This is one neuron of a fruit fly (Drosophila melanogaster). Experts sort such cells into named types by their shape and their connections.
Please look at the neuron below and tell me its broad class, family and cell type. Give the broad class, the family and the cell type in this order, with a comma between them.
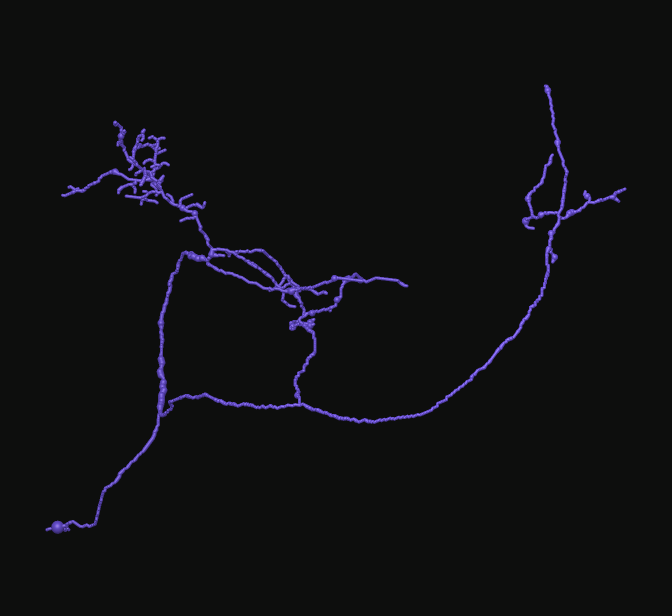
central-brain intrinsic neuron, hemilineage AOTUv4_dorsal, SIP003_a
